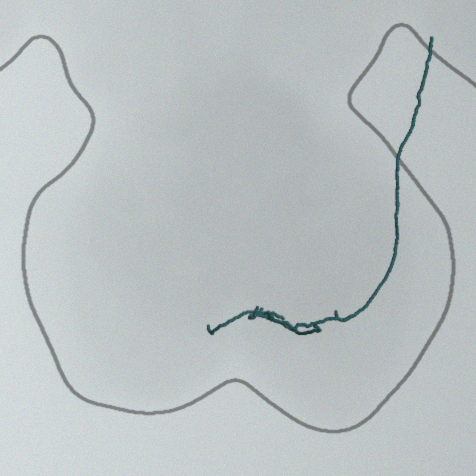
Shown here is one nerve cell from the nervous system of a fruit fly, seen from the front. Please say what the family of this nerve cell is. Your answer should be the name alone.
class mechanosensory tactile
